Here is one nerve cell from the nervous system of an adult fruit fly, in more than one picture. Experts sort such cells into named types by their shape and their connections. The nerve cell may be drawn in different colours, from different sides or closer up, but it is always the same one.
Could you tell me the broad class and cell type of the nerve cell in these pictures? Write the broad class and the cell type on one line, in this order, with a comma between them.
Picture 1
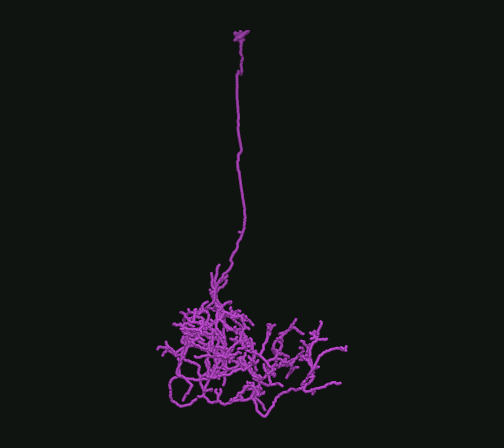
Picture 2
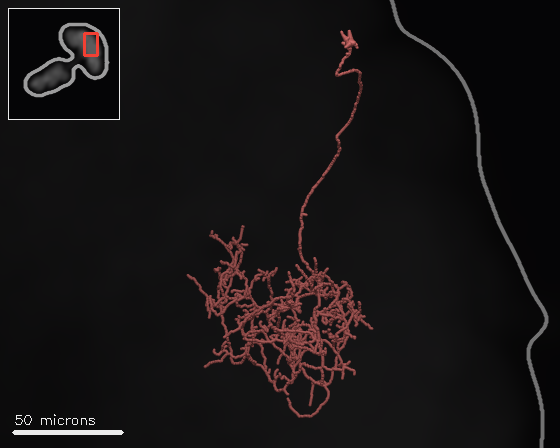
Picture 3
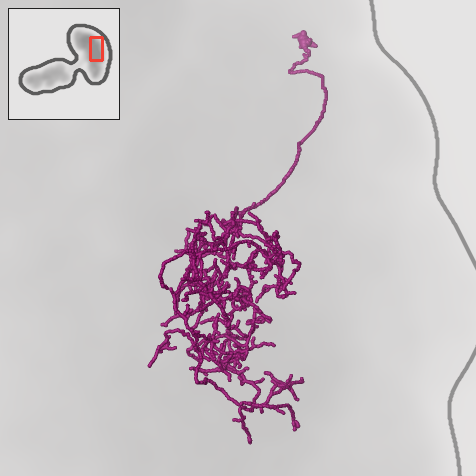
central-brain intrinsic neuron, PRW071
